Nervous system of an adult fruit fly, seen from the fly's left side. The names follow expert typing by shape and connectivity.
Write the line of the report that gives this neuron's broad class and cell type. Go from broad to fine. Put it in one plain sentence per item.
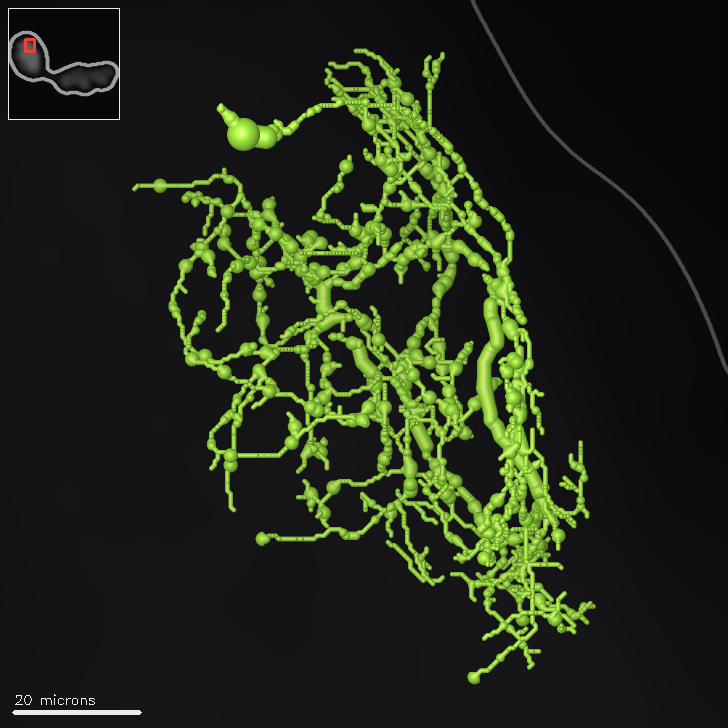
A central-brain intrinsic neuron, type CB0510.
